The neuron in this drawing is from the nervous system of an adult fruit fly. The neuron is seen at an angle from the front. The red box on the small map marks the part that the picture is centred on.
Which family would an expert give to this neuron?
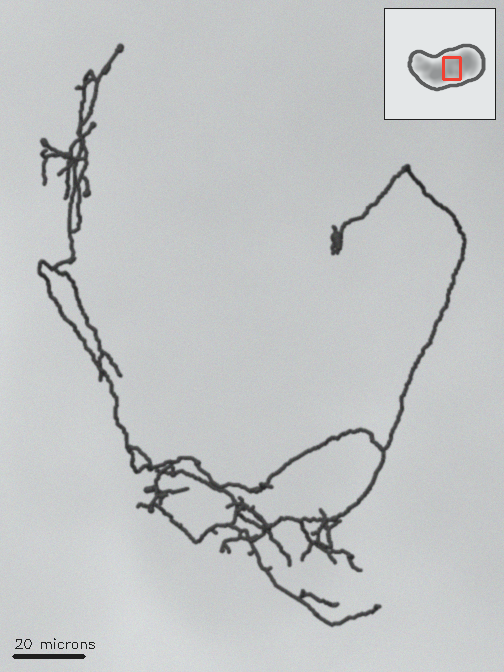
hemilineage WEDd1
